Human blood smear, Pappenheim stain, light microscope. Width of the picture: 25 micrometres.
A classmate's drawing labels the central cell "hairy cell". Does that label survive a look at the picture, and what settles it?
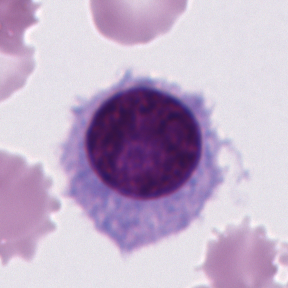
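Size first: the cell is about 15 micrometres across.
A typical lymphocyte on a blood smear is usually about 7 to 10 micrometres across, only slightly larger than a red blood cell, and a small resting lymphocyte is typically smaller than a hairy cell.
On size, this cell goes with hairy cell rather than typical lymphocyte. Next, proportion: the nucleus, round and about 10 micrometres across, fills about 50% of the cell's area, and a rim of cytoplasm surrounds it on all sides.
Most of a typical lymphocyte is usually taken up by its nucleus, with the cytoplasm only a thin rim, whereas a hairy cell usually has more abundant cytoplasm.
That proportion also sides with hairy cell. Cytoplasm colour: pale greyish blue.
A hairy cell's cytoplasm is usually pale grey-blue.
That is another point for hairy cell. Granules: none distinct are seen.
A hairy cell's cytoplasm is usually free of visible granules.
This matches hairy cell as well. Also noted: the ragged cell outline, the smooth nuclear edge without notches or lobes, the nucleus lying toward the top of the cell, and no neighbouring red cell touching it. Verdict: hairy cell fits.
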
